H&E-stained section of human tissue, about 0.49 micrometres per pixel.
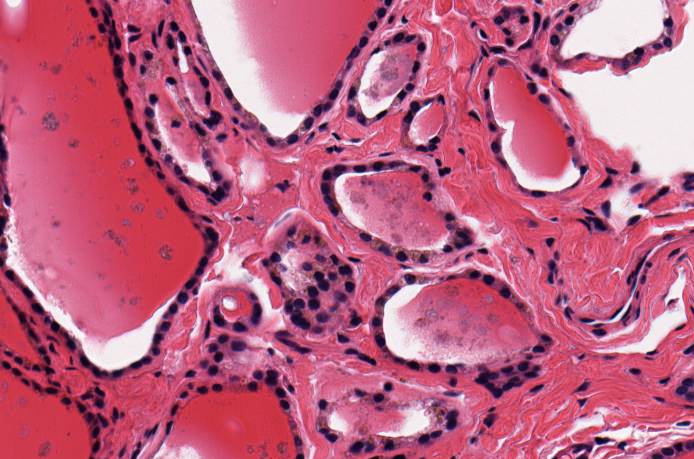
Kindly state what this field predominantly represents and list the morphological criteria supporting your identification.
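The structure shown is the thyroid follicle. Closed, rounded follicles of very uneven size, lined by a single layer of flattened to low cuboidal cells, form the field; the large ones hold homogeneous deep pink colloid.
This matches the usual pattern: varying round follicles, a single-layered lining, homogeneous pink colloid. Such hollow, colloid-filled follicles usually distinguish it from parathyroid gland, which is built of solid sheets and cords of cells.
Largest follicles lie at the left and top edges, smaller ones centrally; wavy pink collagenous bands separate them, broadest in the centre and right.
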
